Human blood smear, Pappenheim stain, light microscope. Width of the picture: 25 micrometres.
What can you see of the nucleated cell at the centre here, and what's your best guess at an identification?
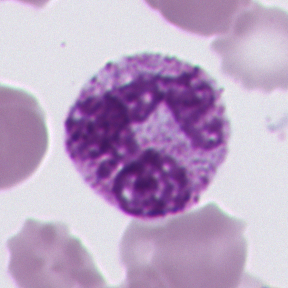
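The nucleus is divided into several lobes arranged around a paler central area, and no nucleoli are visible within it. Fine purple granules fill the cytoplasm, which shows no vacuoles. This cell is a segmented neutrophil.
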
